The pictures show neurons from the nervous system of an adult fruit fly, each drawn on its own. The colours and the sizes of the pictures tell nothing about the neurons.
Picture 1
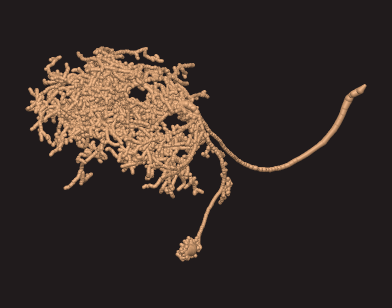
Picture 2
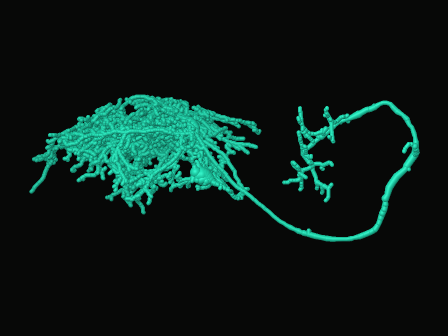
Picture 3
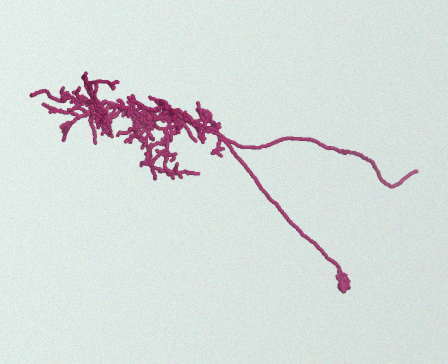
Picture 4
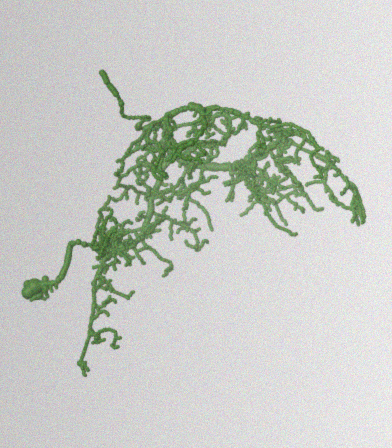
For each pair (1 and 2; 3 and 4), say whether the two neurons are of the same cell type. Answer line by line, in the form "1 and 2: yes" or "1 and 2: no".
1 and 2: yes
3 and 4: no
